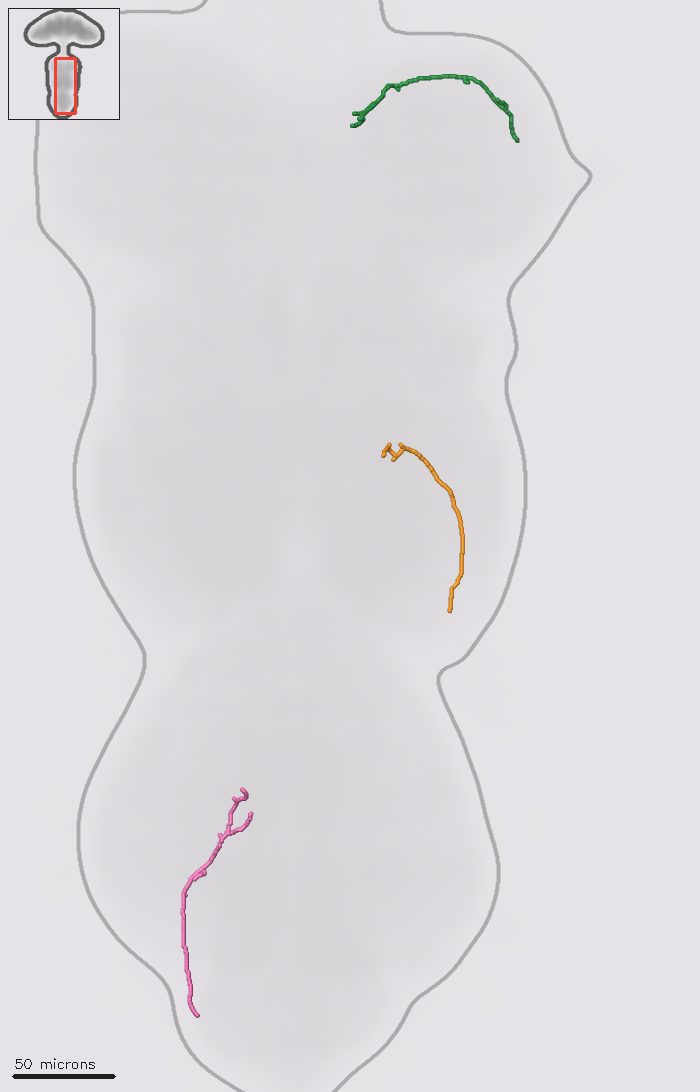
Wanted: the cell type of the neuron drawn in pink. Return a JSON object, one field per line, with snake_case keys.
{
 "cell_type": "SNta34"
}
